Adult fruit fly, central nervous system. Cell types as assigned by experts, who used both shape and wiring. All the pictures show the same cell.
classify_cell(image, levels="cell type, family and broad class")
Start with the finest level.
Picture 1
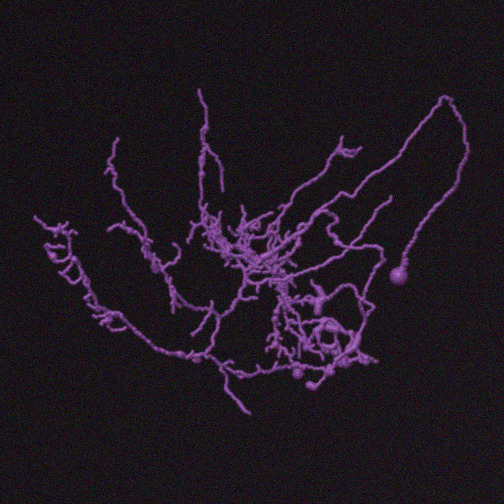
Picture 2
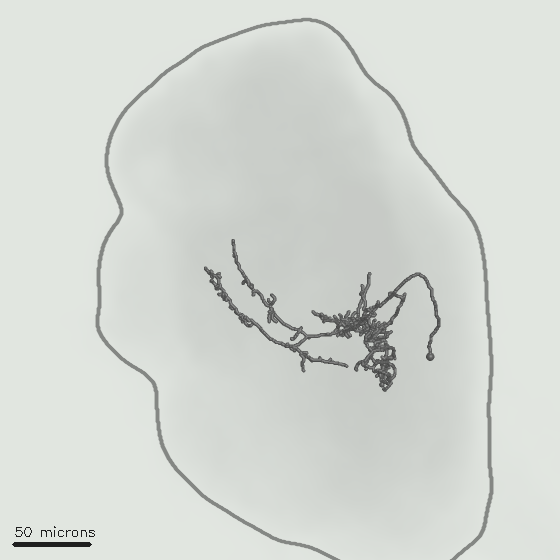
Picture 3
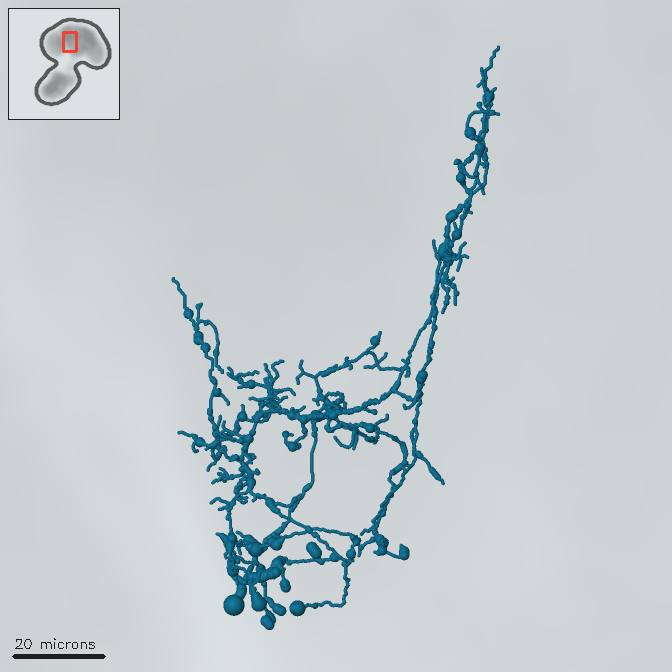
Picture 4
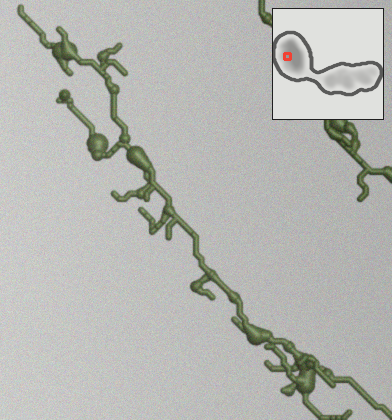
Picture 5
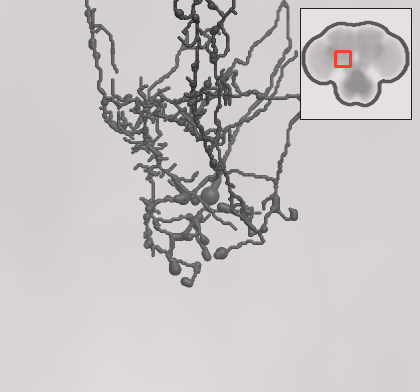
WED132; hemilineage DM5_ventral; central-brain intrinsic neuron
